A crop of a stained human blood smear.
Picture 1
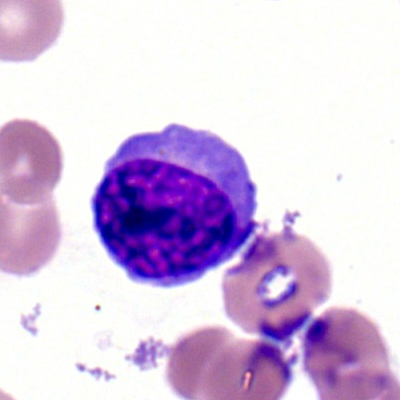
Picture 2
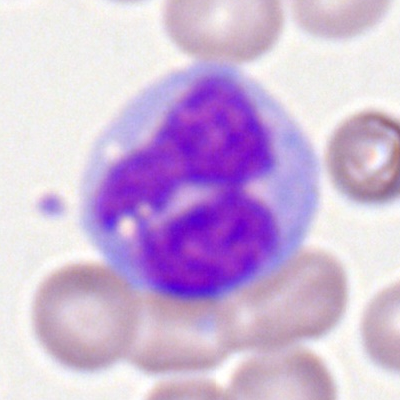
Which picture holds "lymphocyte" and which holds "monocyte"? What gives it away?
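The lymphocyte is shown in picture 1 and the monocyte in picture 2. The cytoplasm of the lymphocyte is blue and lies as a crescent mainly on the upper right side, whereas that of the monocyte is pale grey-blue.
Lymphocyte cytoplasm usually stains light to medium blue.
Vacuoles differ between the two cells: the lymphocyte has none, while the monocyte has a few small clear vacuoles along the left side of its nucleus. Neither cell shows distinct granules in its cytoplasm.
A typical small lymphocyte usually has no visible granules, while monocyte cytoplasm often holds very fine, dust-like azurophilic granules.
The chromatin of the lymphocyte is dark purple and coarsely clumped. The monocyte has a roughly round, smooth outline. A red cell touches the lymphocyte at its lower right edge.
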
